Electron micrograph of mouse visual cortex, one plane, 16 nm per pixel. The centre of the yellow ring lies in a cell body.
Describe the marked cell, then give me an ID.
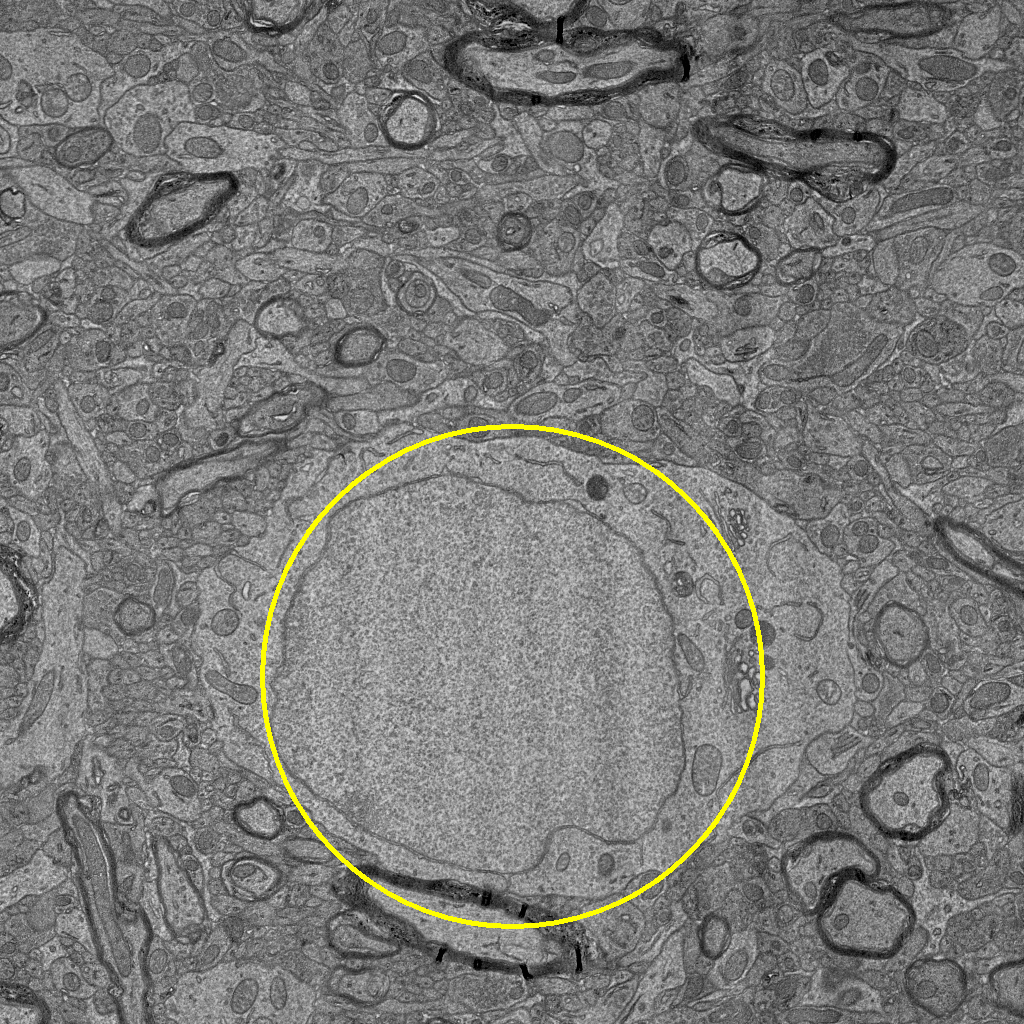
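Looking at the marked cell, I see a large nucleus, round to oval, filling most of the ring. The nuclear envelope is mostly smooth, though there's one shallow indentation along the lower edge. Over at the right edge of the body, Golgi stacks sit with clustered vesicles. A single small, round, dark body sits in the cytoplasm above the nucleus's upper right. So this is an excitatory neuron.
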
